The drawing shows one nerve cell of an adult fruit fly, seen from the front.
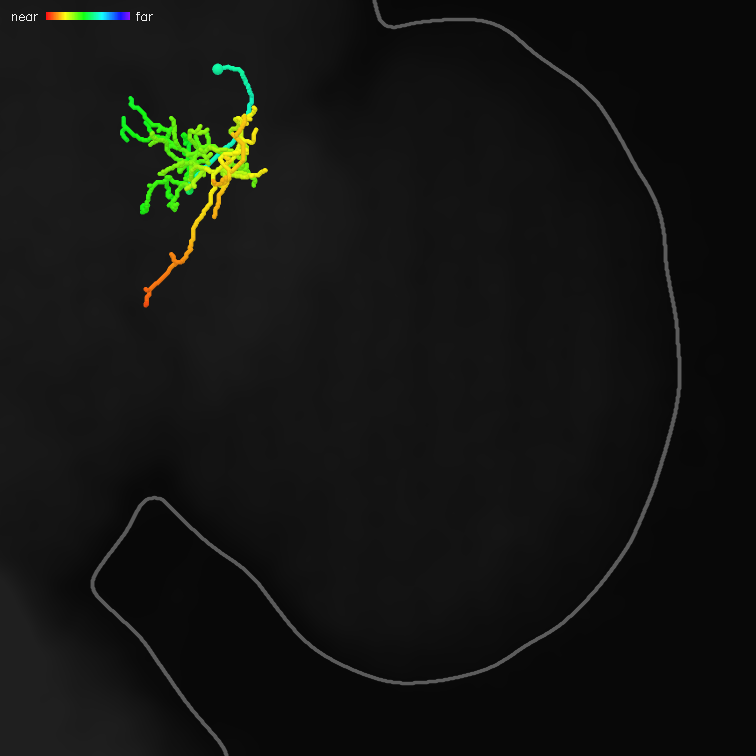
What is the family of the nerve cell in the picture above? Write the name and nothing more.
hemilineage VLPp&l1_anterior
